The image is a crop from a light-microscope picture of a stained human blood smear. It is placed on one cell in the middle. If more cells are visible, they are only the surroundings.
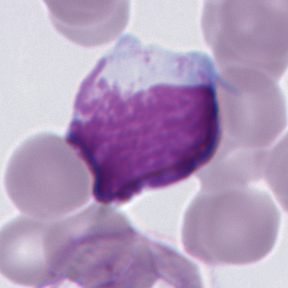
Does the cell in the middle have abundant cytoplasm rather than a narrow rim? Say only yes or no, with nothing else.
No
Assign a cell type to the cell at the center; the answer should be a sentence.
The cell at the central position in this crop is a large granular lymphocyte.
